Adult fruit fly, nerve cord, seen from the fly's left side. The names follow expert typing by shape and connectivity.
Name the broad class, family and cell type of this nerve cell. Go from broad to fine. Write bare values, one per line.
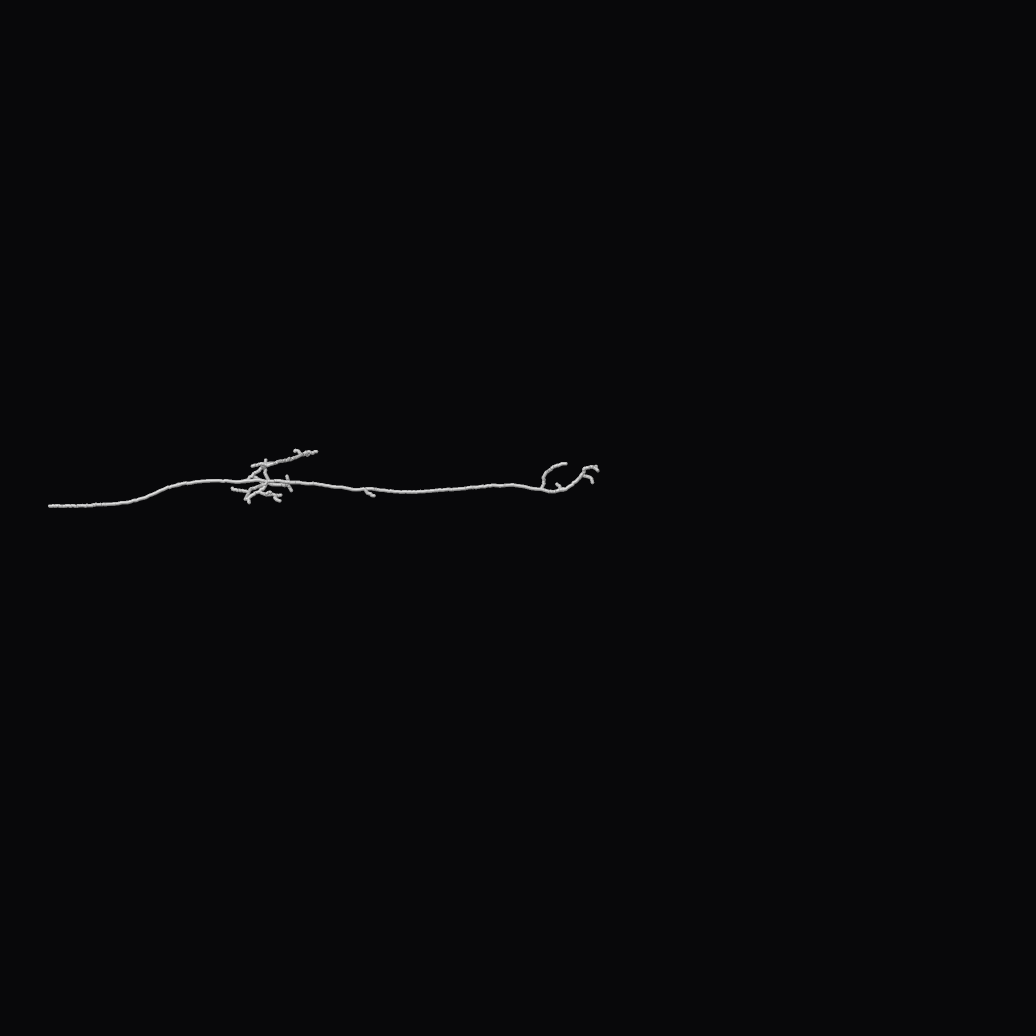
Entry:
sensory neuron descending to the nerve cord
DNx
DNx02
